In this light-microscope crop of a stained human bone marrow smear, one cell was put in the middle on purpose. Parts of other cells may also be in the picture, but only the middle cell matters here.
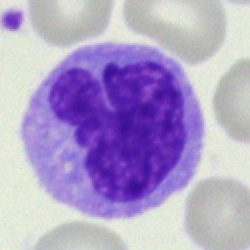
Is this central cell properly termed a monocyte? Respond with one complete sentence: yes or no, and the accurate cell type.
Yes, the cell that the crop is centred on is a monocyte.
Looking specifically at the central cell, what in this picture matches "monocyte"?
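Taking the central cell point by point, its outline is round and smooth. Its nucleus is folded, with a deep notch cutting in from the top.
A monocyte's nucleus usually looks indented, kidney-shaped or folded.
On that point, the folded, notched nucleus goes with the name monocyte. Next, no distinct nucleoli are seen in the nucleus. Last, a few small pale vacuoles lie in the cytoplasm on the lower left side.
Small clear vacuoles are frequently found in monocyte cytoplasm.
These vacuoles therefore also go with a monocyte.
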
